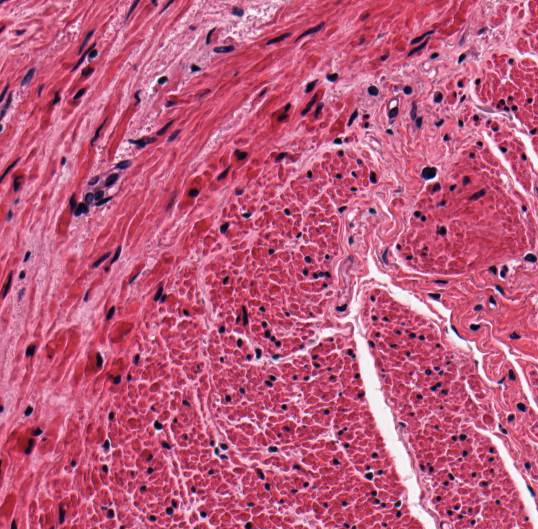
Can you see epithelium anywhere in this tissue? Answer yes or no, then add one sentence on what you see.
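No. No epithelium or fat cells are present anywhere in the field.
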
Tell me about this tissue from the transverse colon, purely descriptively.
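I see a band of fibres cut lengthwise across the upper left, their elongated, spindle-shaped nuclei lying along them. Lower right, the smooth muscle cells are cut across: small, closely packed polygonal pink profiles grouped into fascicles. Throughout, the muscle cytoplasm stains deep pink with eosin.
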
